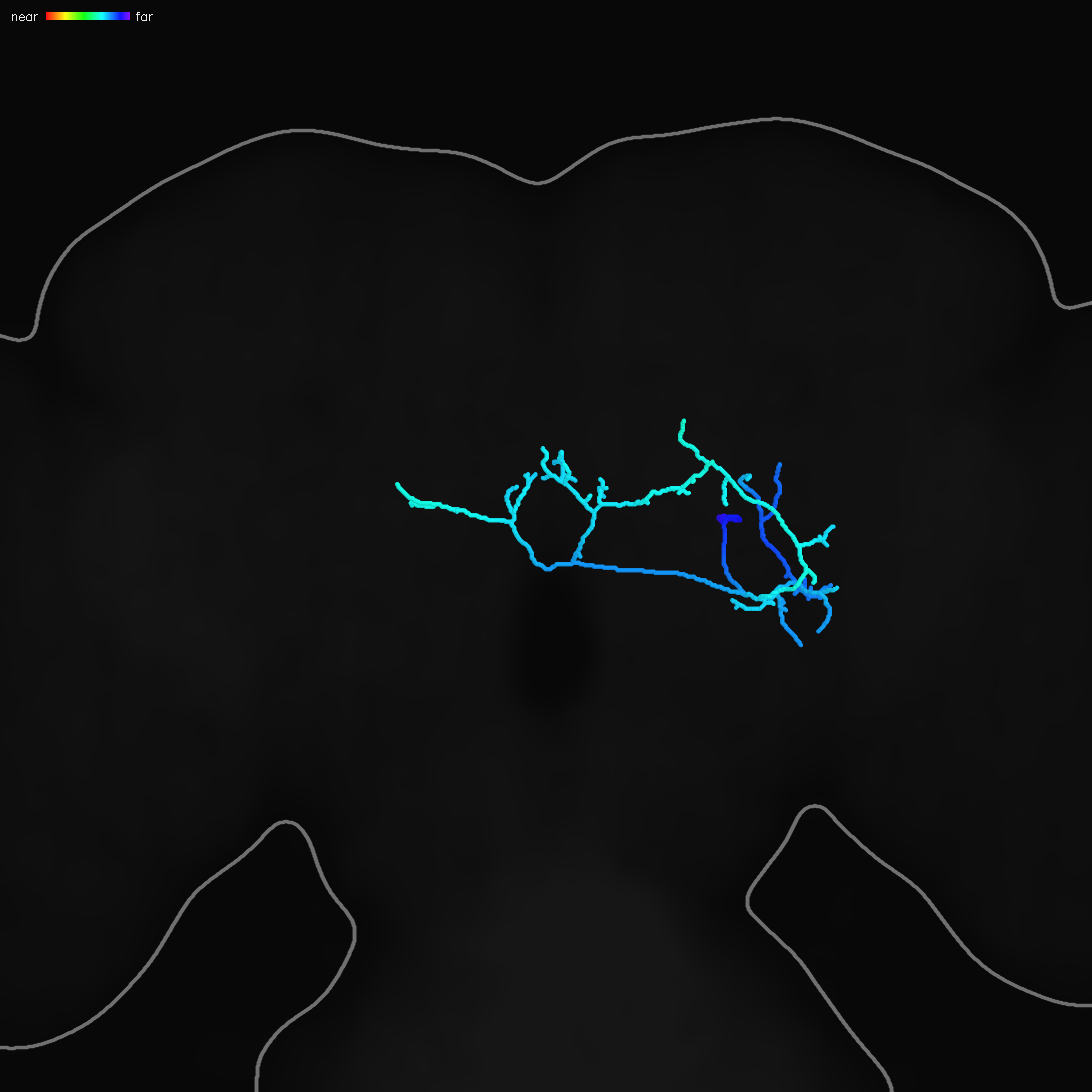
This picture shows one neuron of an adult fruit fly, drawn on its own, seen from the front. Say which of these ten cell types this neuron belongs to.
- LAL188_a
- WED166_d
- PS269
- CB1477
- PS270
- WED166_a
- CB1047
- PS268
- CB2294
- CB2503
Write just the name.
PS268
